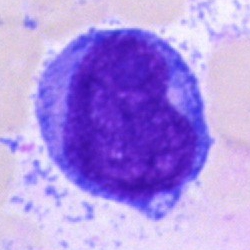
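Blast. Nucleus first: it fills most of the cell and has a notch indenting its right side. Next, the cytoplasm: its rim is widest on the left side of the cell. Last, a pale clear area sits in the cytoplasm at that nuclear notch on the right.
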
